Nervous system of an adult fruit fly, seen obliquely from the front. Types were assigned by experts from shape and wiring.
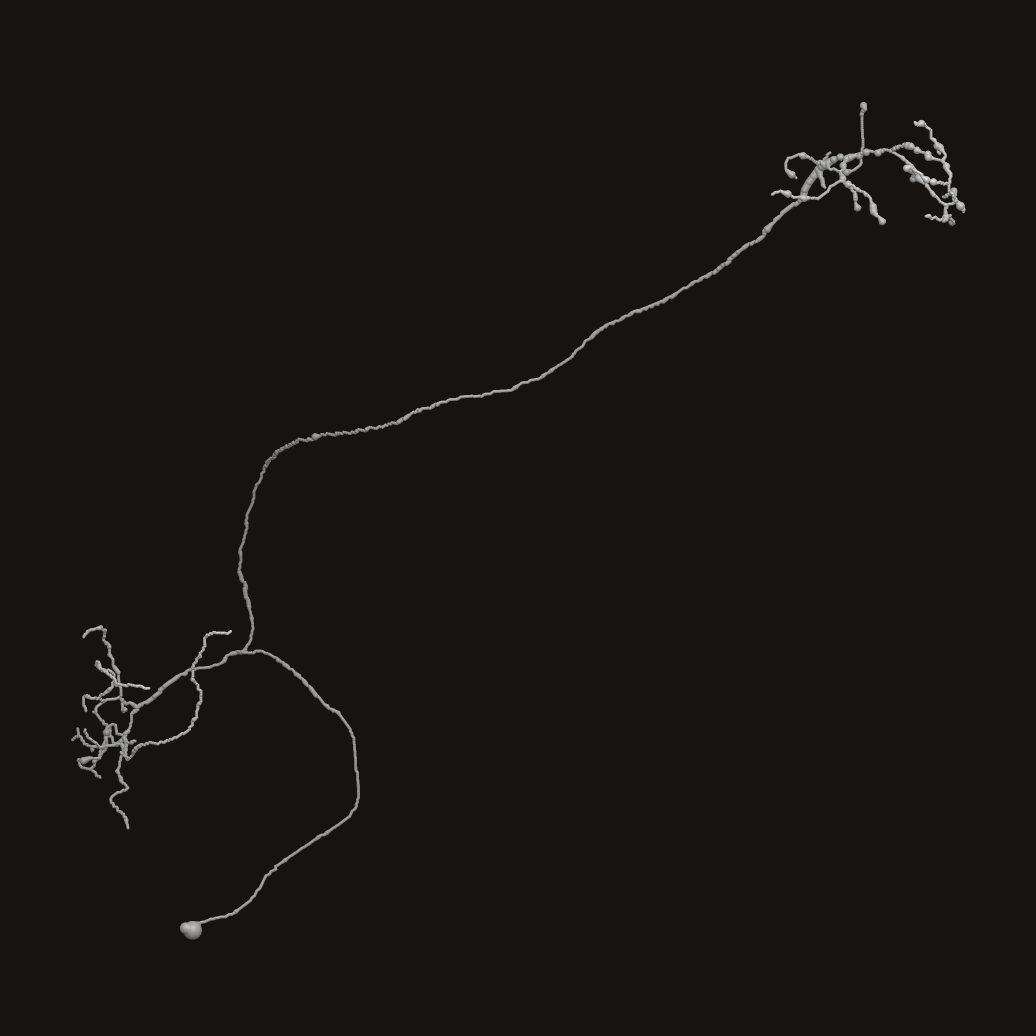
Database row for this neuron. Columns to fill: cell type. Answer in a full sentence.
The cell type is M_vPNml88.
